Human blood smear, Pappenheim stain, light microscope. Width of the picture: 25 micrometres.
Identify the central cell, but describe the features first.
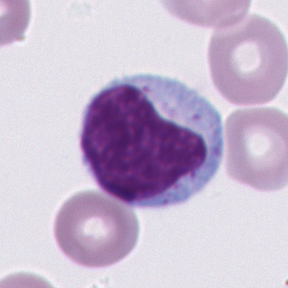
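Smooth and round in outline, the cell carries a nucleus with a notch on its upper right side, giving a kidney shape. The nucleus sits toward the left, leaving most cytoplasm on the right. A few fine reddish-purple granules are scattered in the cytoplasm. Answer: large granular lymphocyte.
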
